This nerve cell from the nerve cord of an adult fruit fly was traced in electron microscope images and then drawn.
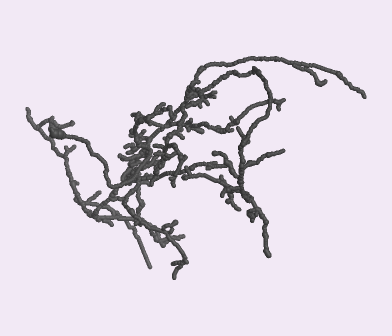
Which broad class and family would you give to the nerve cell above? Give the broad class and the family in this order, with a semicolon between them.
nerve-cord intrinsic neuron; hemilineage 16B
